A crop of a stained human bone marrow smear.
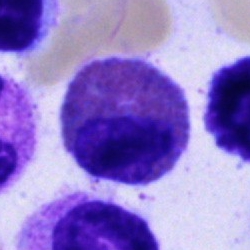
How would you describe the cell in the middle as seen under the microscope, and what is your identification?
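Its nucleus is wider than it is tall. Roughly the upper half of the cell is taken up by cytoplasm, which is purple-violet with a finely granular texture. Answer: eosinophil.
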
